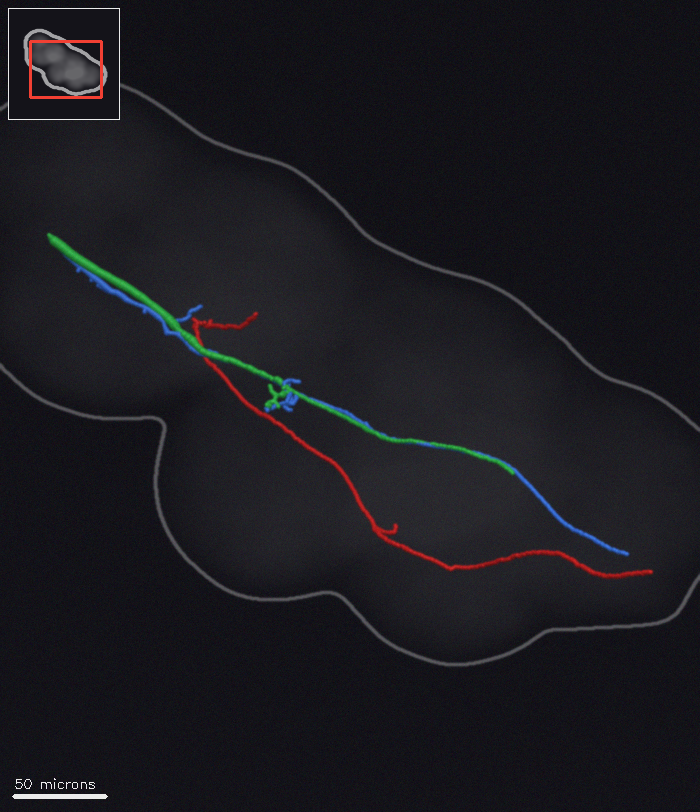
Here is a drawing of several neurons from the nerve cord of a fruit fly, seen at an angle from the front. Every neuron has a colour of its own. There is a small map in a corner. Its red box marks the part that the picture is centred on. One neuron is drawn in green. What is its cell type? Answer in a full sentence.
The cell type is SNpp34.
